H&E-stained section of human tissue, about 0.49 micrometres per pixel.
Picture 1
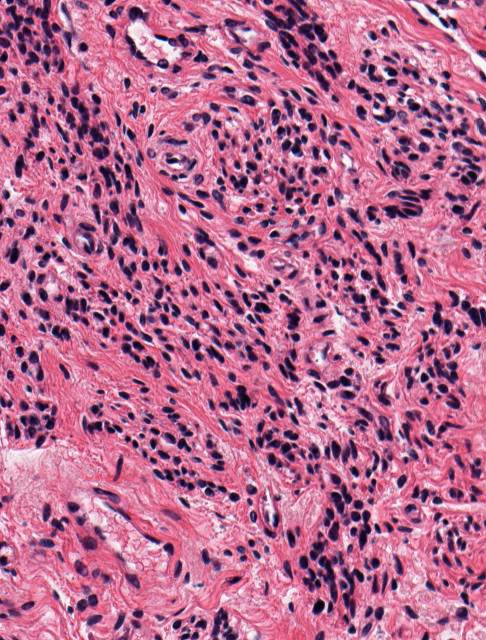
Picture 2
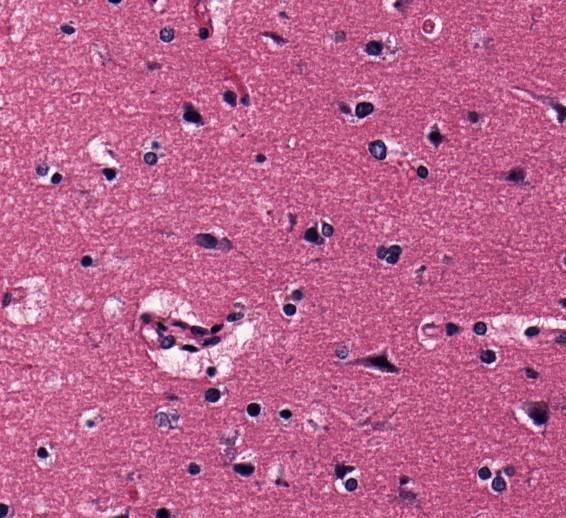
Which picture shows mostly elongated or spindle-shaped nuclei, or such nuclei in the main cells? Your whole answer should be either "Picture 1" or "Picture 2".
Picture 1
